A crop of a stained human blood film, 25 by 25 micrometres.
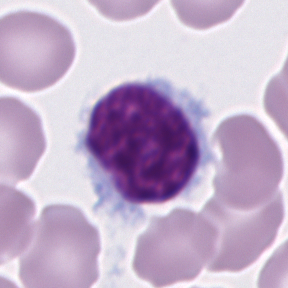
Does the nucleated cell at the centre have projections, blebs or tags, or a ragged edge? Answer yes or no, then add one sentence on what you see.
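Yes. Fine hair-like projections fringe the cell's border on most sides.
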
